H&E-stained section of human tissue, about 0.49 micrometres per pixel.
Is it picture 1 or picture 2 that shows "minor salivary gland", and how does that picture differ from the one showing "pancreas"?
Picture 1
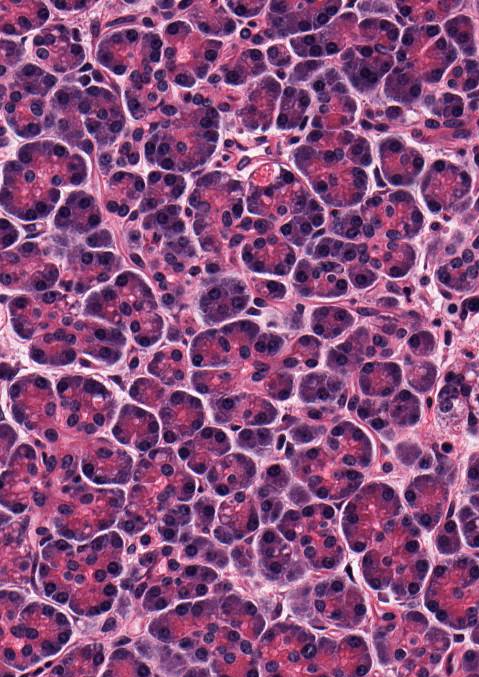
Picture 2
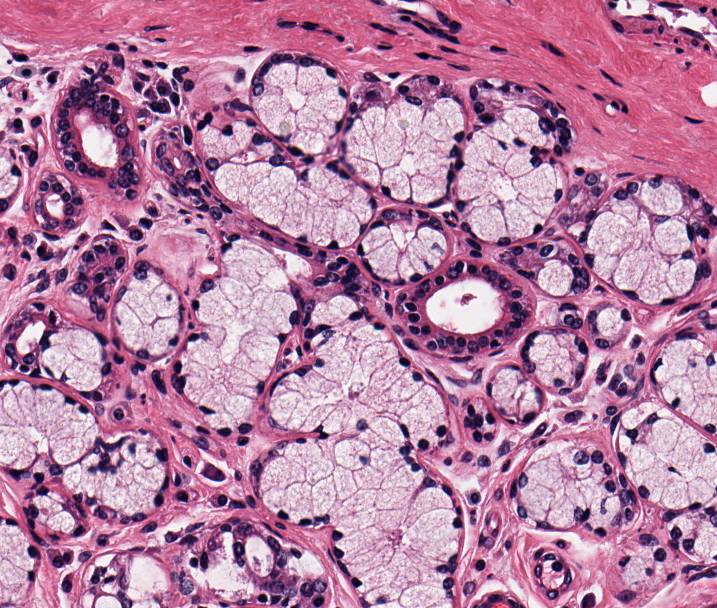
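The pancreas is the first picture; the minor salivary gland is the second. In the pancreas, closely packed rounded acini fill the field, and each cell keeps its round nucleus at the base, near the acinus's outer edge. See how the cytoplasm is deep purple at the base and pink and granular toward the acinus centre. The minor salivary gland's acini are pale-staining, in rounded clusters parted by thin pink septa, with pale, frothy, finely vacuolated cytoplasm typical of mucous cells. Their nuclei are small, dark and flattened against the outer edge. Its ducts have a single layer of cuboidal cells with pink cytoplasm and round nuclei.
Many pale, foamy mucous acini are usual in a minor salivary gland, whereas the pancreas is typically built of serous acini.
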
